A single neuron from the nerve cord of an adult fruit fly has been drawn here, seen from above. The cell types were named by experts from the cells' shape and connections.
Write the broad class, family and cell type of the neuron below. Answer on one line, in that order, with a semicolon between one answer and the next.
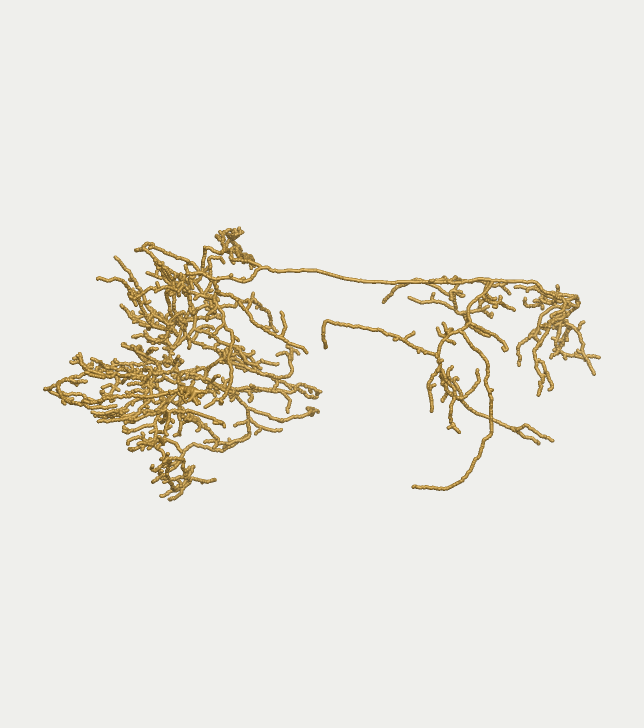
nerve-cord intrinsic neuron; hemilineage 19B; IN19B007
